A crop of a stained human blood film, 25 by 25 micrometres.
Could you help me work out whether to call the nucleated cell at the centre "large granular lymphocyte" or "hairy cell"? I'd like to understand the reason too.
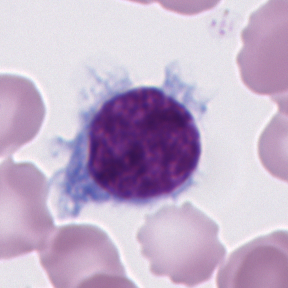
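Here you have a hairy cell. Look at its edge first: it is ragged, with many fine, hair-like projections of cytoplasm. The cytoplasm itself is pale blue and spreads widest on the left side of the nucleus. Inside the nucleus, the chromatin is dark purple with a fine, mottled pattern.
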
